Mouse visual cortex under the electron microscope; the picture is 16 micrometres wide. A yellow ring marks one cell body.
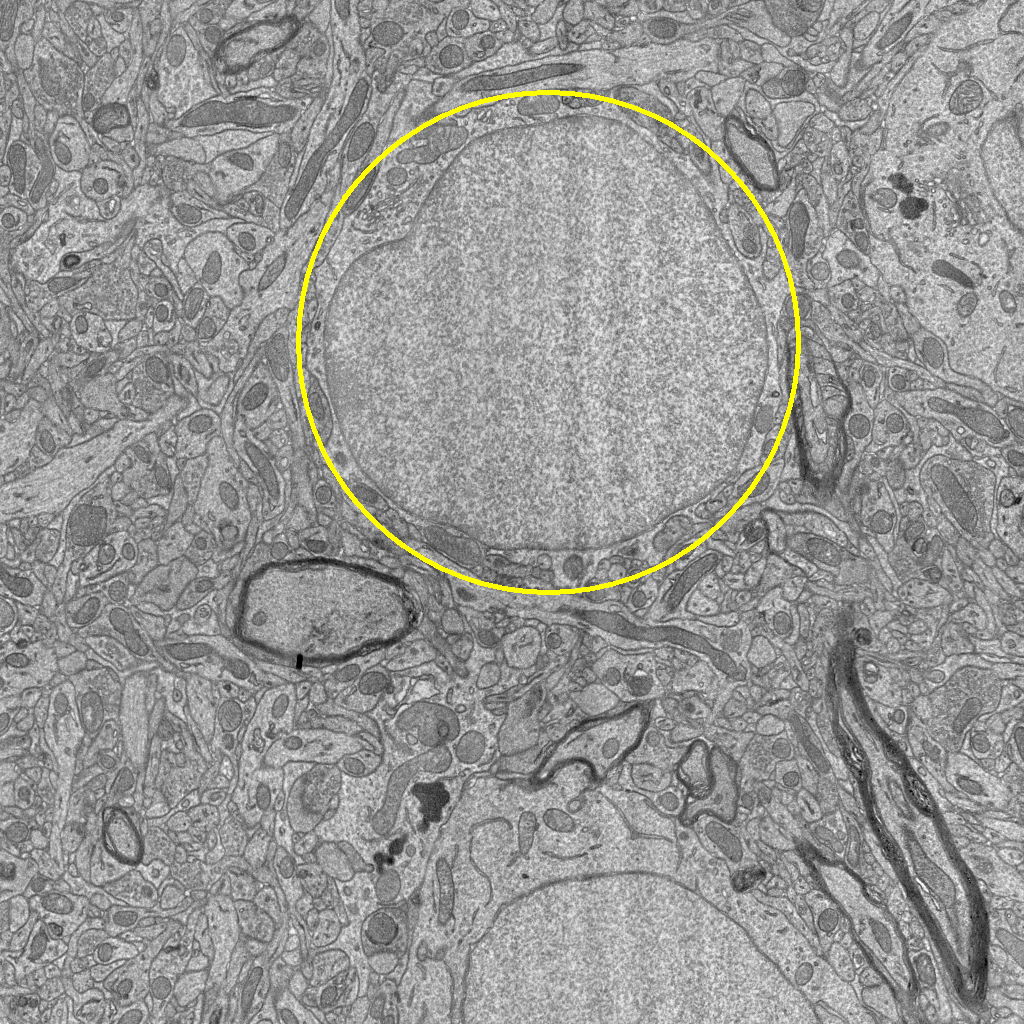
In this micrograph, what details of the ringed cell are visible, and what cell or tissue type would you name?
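Nucleus large, roughly round, occupying most of the cell body in this plane. Chromatin pale, finely dispersed; no dark clumps along the envelope. No distinct nucleolus visible in this plane. Golgi stack in the cytoplasm, upper left of the nucleus. Ringed cell: astrocyte.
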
